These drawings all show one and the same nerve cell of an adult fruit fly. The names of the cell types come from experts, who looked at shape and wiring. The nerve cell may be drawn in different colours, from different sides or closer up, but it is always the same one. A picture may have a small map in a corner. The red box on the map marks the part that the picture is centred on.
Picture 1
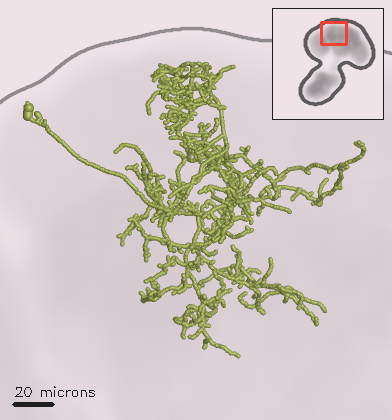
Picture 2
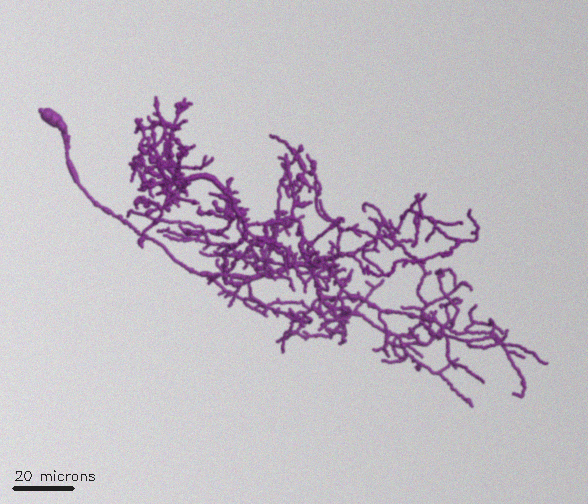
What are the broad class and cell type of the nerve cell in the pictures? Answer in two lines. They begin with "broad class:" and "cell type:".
broad class: central-brain intrinsic neuron
cell type: CL003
